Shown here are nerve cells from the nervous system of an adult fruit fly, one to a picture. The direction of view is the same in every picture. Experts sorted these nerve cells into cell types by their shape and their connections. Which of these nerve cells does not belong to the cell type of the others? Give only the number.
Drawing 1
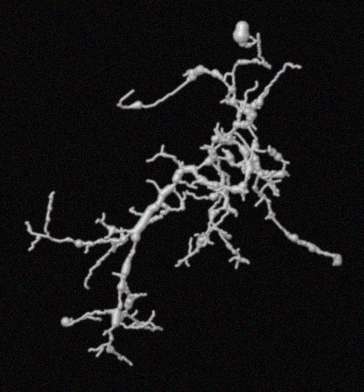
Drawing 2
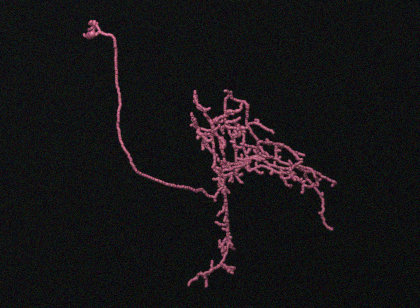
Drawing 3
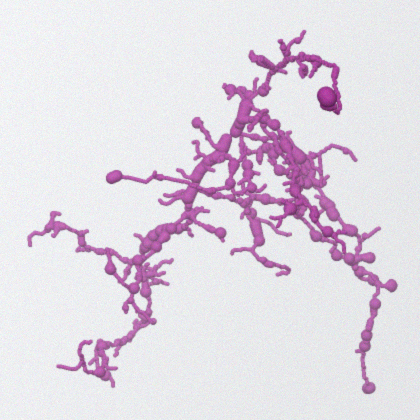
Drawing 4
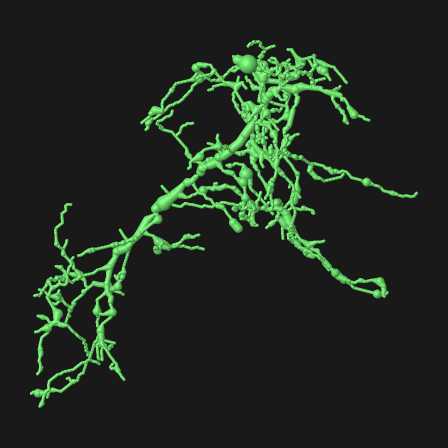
2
